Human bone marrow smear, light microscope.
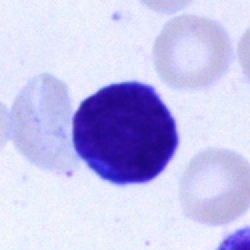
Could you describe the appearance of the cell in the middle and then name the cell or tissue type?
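Starting with the outline: it is roughly round, with a few slightly flattened sides. Next, the nucleus, which fills almost the whole cell. Then the cytoplasm, showing only as a thin crescent along the lower left edge. Finally, no nucleoli can be seen in the nucleus. This is a lymphocyte.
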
